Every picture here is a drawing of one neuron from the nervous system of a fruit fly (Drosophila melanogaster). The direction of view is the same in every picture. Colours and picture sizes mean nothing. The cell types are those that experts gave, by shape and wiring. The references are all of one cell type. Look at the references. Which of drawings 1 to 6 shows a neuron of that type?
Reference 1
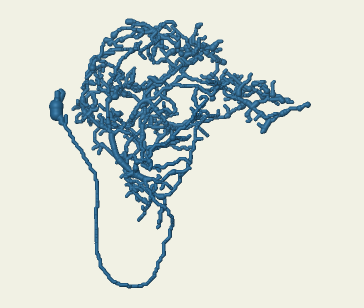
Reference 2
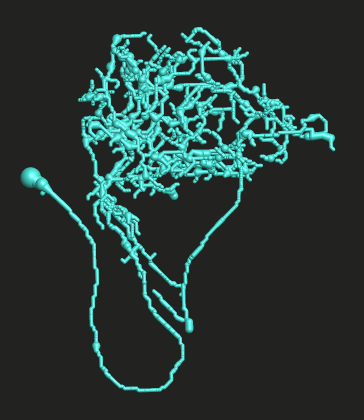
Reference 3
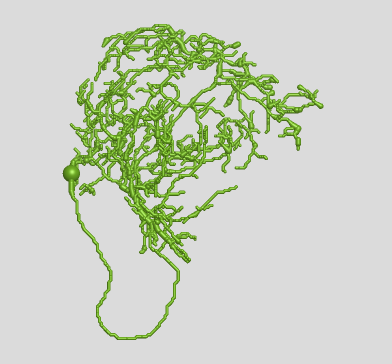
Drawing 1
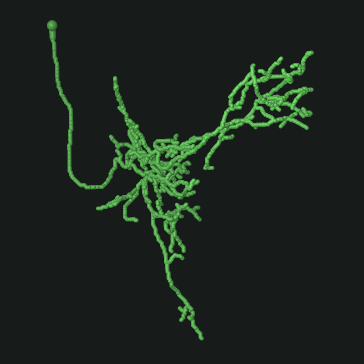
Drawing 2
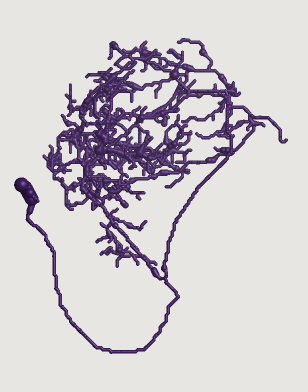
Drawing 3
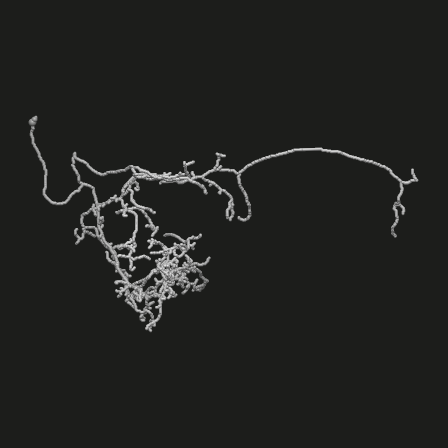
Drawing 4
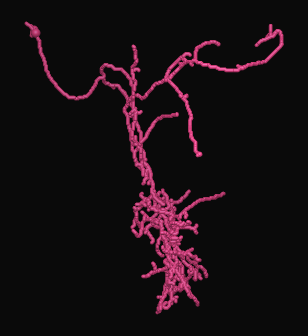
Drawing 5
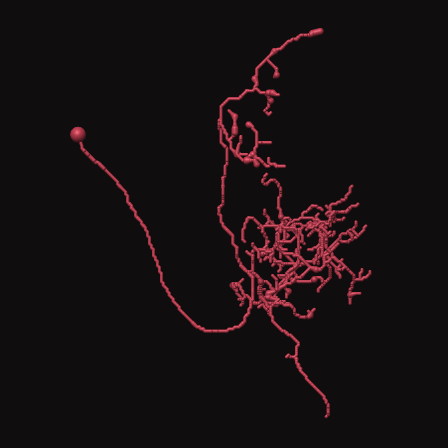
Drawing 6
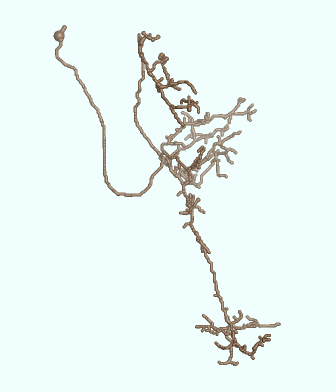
Drawing 2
